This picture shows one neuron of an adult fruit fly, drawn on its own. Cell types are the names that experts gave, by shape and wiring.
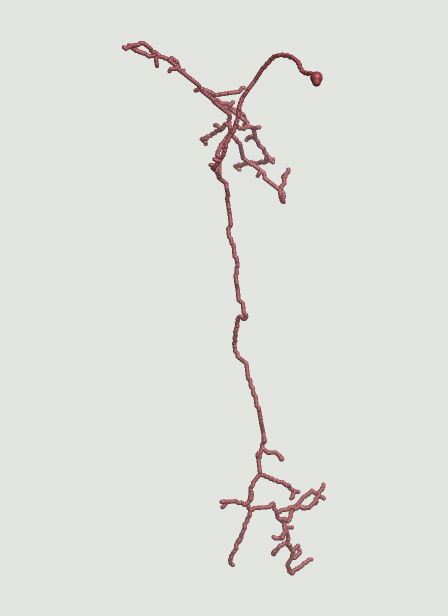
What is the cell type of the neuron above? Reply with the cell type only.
SMP213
